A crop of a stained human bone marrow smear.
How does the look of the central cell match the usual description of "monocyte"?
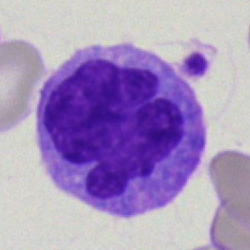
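Name given: monocyte. Seen: nucleus folded into several lobes separated by clefts. Cytoplasm pale greyish-blue to lilac, with fine, faint pinkish-lilac granules scattered through it. Against the name: nucleus fills most of the cell, leaving a moderate rim of cytoplasm.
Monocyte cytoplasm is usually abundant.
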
